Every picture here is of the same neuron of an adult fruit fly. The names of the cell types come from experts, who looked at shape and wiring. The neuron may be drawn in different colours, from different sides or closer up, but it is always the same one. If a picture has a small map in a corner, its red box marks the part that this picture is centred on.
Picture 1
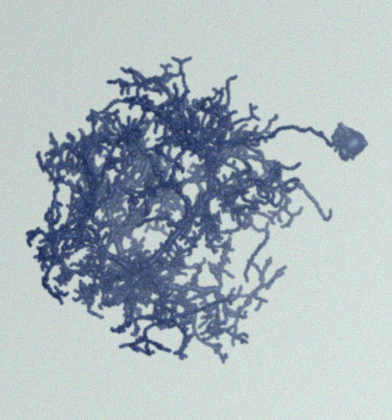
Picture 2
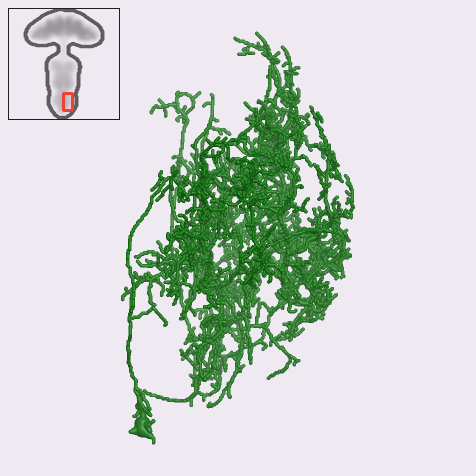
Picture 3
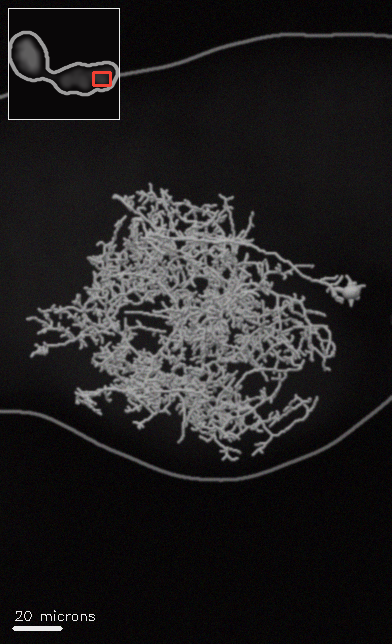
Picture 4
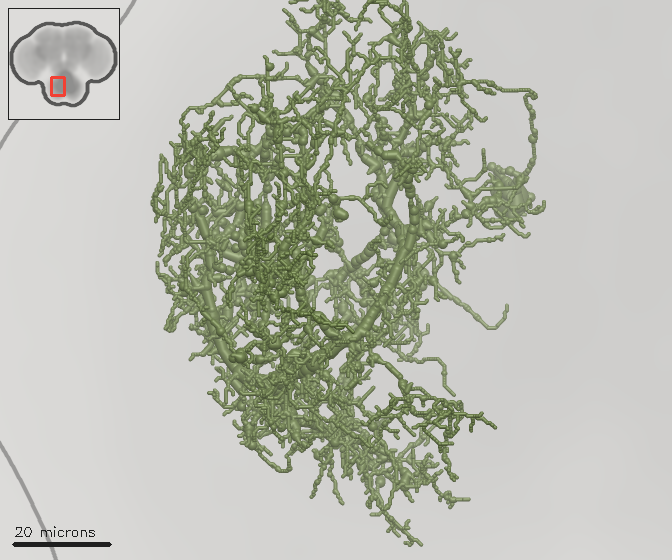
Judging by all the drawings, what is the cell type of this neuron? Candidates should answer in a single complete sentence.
The neuron is of cell type IN03A004.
